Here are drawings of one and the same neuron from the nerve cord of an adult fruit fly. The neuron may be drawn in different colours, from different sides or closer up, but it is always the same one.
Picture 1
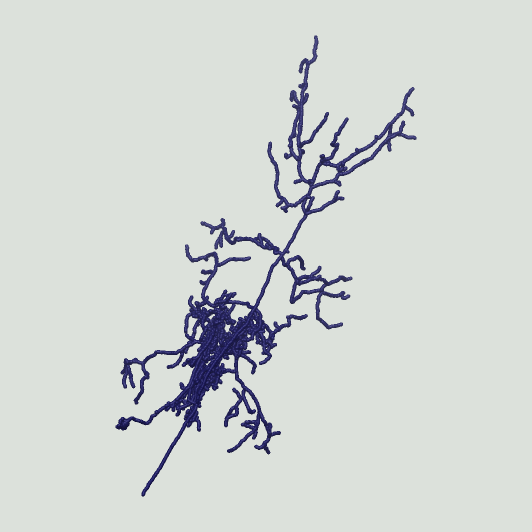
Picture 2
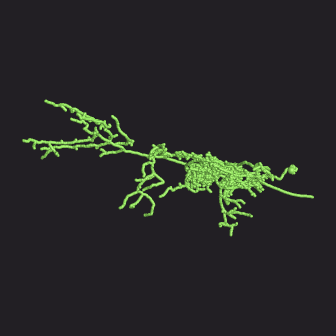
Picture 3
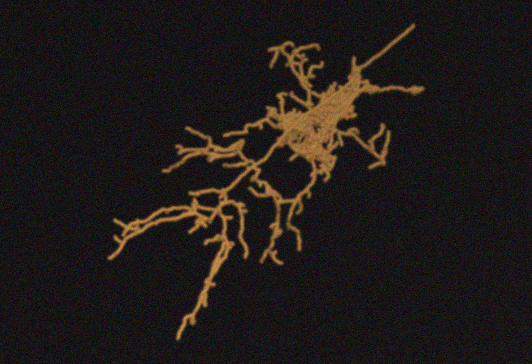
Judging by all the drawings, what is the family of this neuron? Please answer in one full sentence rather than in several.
Family hemilineage 18B includes the neuron shown here.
